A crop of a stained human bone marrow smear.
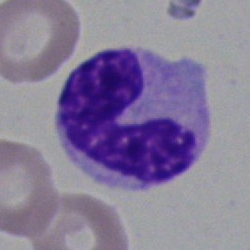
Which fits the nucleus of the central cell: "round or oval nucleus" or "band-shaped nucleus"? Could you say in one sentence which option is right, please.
This cell has a nucleus bent into a band, not split into lobes.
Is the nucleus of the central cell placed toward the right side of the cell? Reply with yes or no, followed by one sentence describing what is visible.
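No. The cytoplasm is pale greyish-lilac and is widest on the right side of the cell, where it fills the notch of the nucleus.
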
